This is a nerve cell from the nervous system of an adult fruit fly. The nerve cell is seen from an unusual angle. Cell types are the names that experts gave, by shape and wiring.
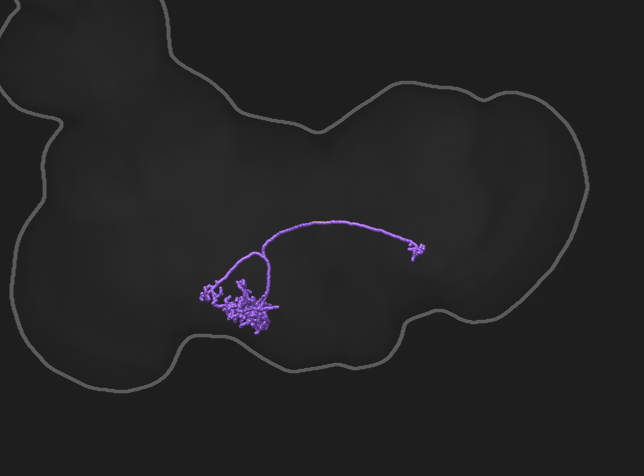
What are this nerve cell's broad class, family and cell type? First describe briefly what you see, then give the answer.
As drawn here it is wider than it is tall. This is a central-brain intrinsic neuron. Its family is hemilineage ALl1_ventral. The cell type is SAD052.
